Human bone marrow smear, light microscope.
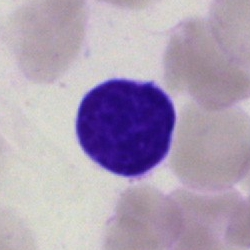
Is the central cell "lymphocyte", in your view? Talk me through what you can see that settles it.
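Outline: roughly round and smooth, with no surface projections; recorded as seen. Cytoplasm: no distinct rim can be made out around the nucleus; this goes with lymphocyte.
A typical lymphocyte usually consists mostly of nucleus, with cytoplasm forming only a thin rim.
Chromatin: dense and dark purple, but with faint lighter mottling, which goes with lymphocyte rather than erythroblast.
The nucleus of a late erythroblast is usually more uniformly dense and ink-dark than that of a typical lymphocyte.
Vacuoles: none visible; recorded as seen. Verdict: the cell is a lymphocyte, not an erythroblast.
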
